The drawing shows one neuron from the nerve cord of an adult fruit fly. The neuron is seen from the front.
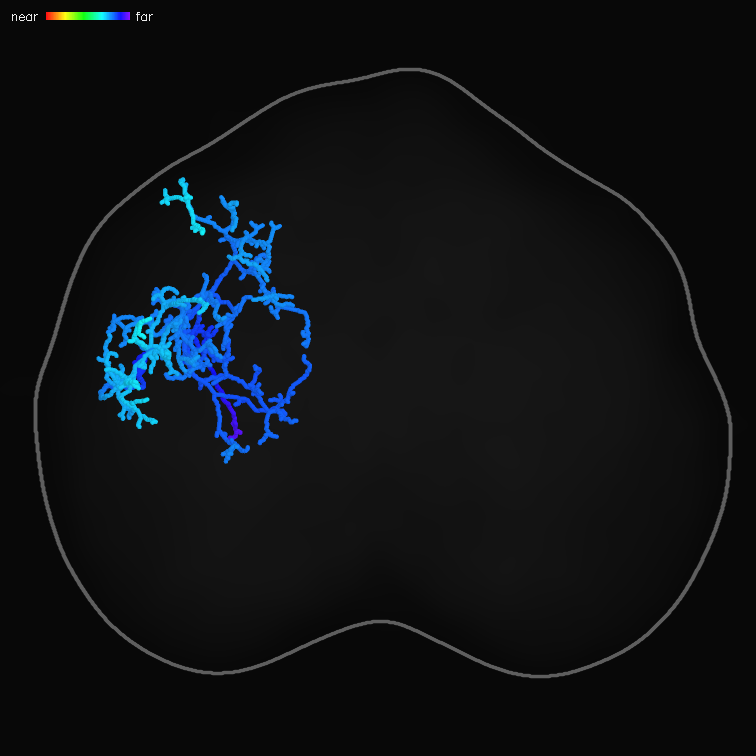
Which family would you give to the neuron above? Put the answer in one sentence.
The family is MNhl.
